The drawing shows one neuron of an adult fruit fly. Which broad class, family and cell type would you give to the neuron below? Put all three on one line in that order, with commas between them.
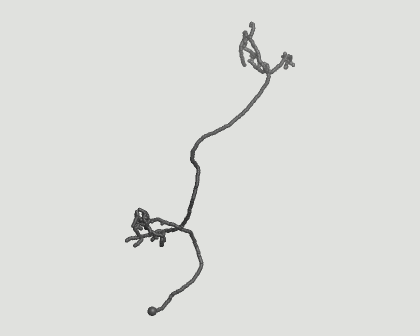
central-brain intrinsic neuron, hemilineage ALv1, M_vPNml80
